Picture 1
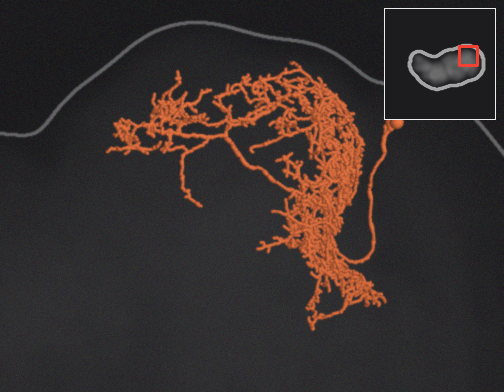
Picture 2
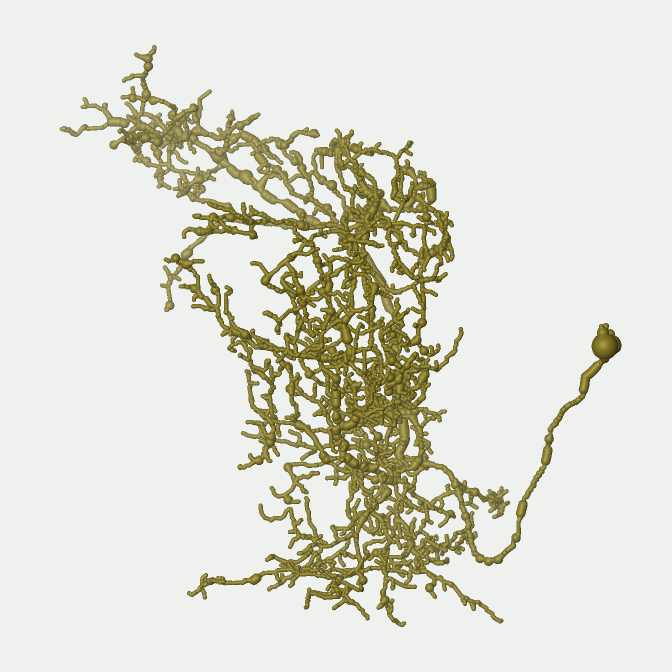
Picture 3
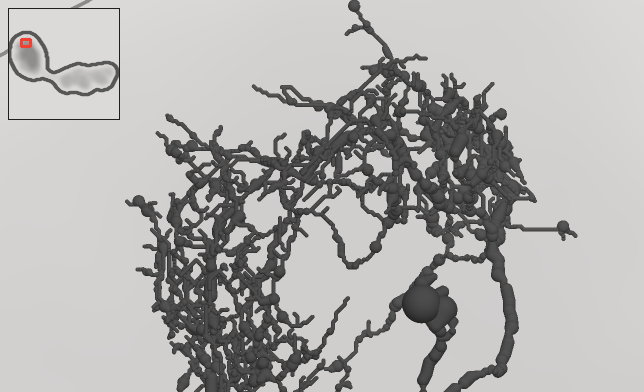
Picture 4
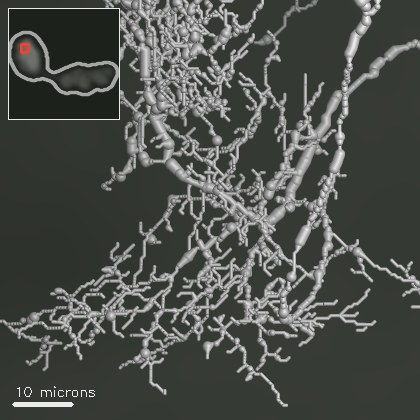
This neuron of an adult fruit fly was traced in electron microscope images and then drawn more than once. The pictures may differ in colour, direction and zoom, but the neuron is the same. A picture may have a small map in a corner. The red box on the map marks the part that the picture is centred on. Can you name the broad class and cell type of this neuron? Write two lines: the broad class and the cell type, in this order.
central-brain intrinsic neuron
SLP060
